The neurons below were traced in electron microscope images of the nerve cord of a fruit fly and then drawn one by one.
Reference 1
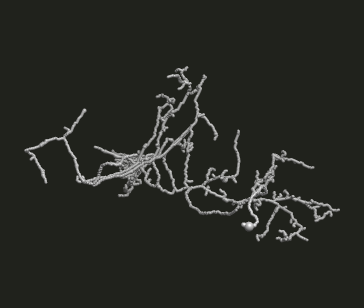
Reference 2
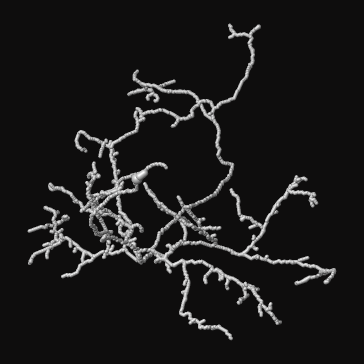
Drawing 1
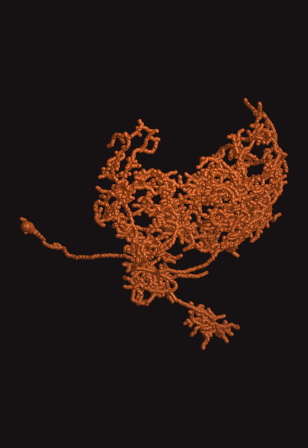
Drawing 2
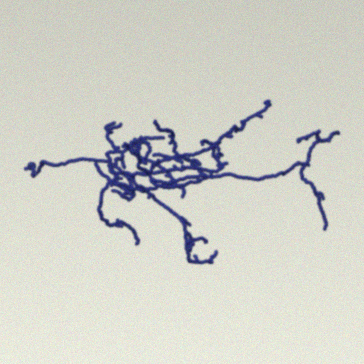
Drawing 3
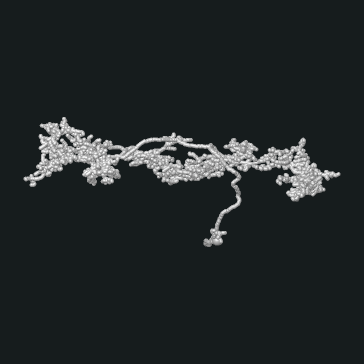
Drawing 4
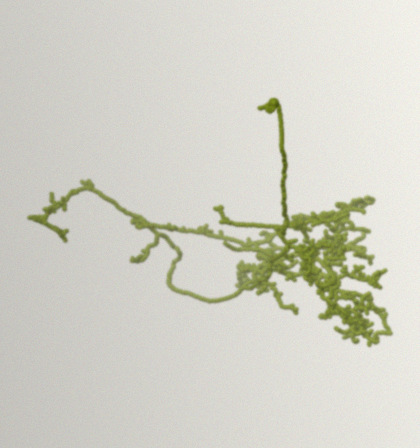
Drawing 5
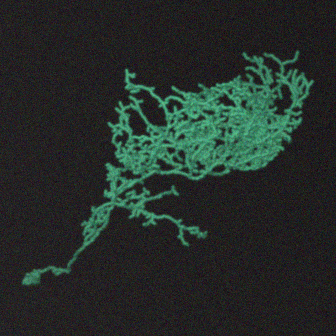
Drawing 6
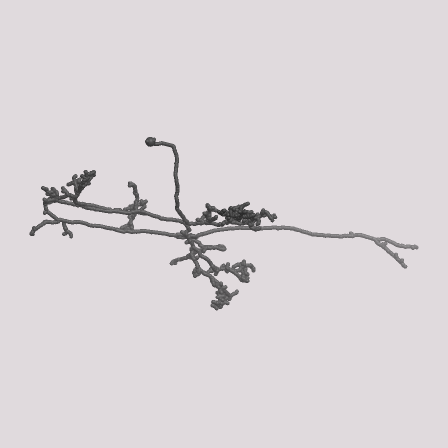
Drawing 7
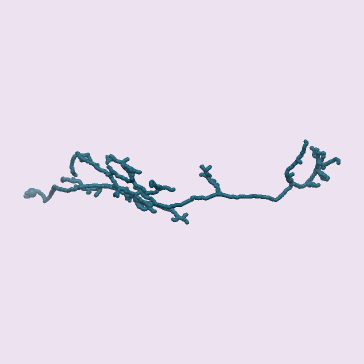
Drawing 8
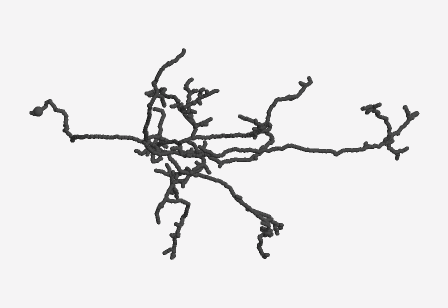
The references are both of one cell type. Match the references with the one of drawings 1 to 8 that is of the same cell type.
Drawing 8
